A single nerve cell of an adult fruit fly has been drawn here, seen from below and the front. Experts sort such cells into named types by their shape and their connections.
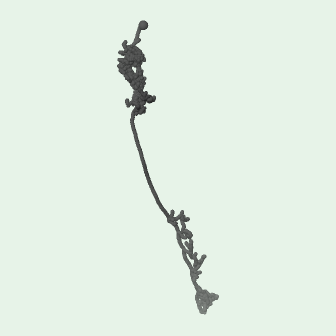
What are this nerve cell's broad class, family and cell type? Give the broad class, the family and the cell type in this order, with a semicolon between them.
descending neuron; hemilineage WEDd1; DNae001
